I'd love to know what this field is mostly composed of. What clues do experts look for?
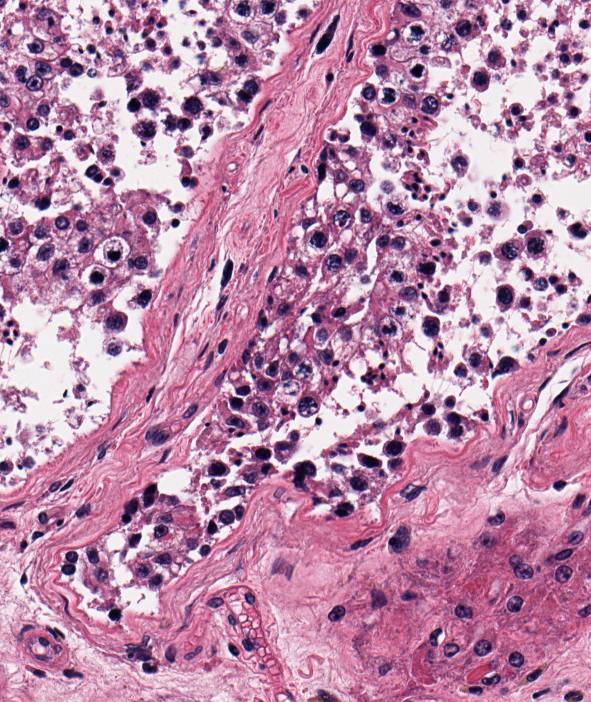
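A seminiferous tubule is the main structure here. Pink fibrous tissue runs diagonally from top centre toward lower left, separating groups of cells. Large rounded cells with round nuclei and pale cytoplasm fill the upper left and right, lying loosely apart with white spaces between them. Small cells with dark, shrunken nuclei lie scattered among them, densest just above the lower fibrous tissue centrally.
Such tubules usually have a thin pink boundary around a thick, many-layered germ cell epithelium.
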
